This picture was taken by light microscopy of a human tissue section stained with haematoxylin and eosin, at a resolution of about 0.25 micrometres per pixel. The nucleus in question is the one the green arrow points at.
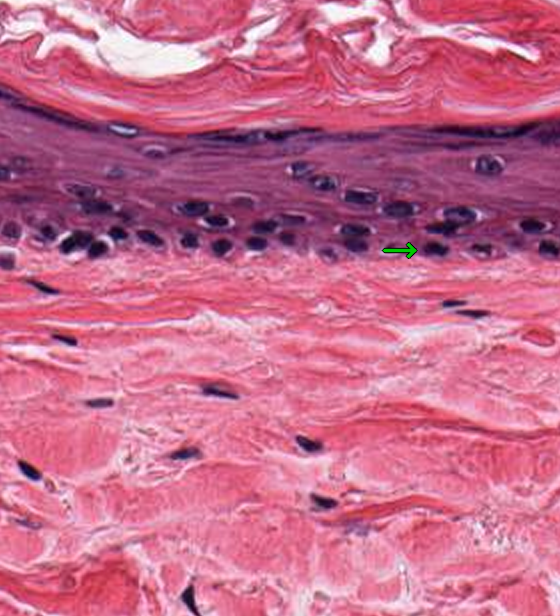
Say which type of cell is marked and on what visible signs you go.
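The marked nucleus belongs to a keratinocyte. The nucleus is a small, dark oval, longer side to side than top to bottom, about the same size as the nuclei next to it. Directly beneath it is the pink, wavy fibrous layer, with no other cell between them.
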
